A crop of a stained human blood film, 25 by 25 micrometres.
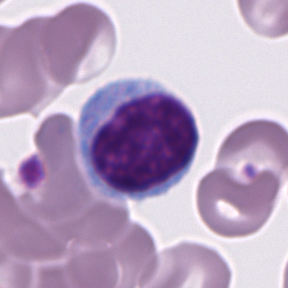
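Typical lymphocyte, the nucleated cell at the centre of a stained smear of human peripheral blood. Its outline is round. The oval nucleus, with a smooth, unindented edge, sits off-centre toward the right of the cell and holds dark purple, coarsely clumped chromatin.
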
